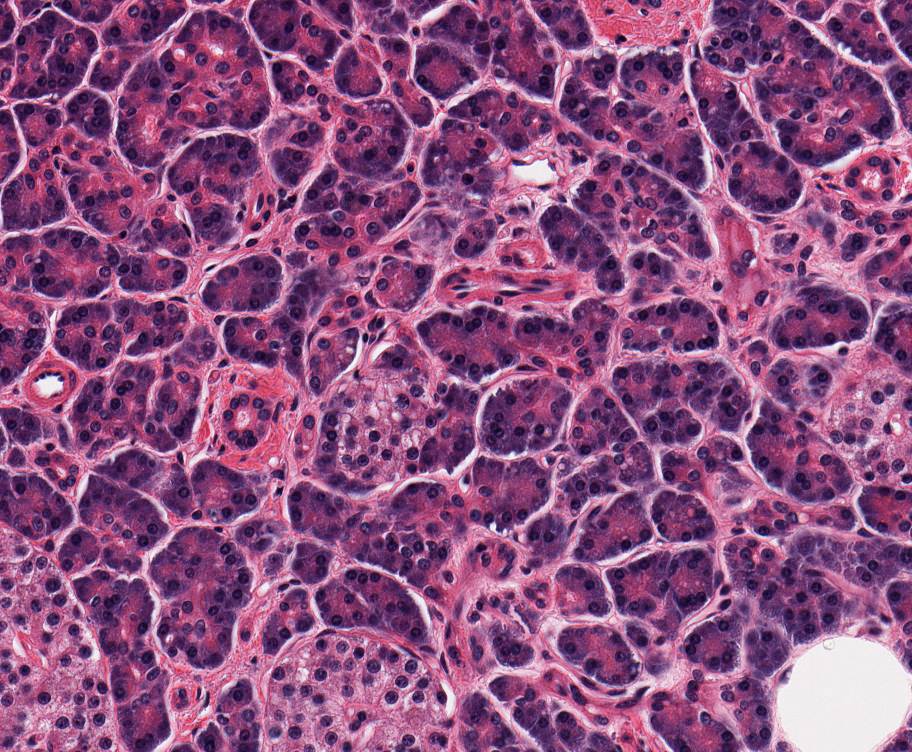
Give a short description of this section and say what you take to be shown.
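Field packed with rounded glandular acini, thin pink septa between them. Acinar cells: deep purple basal cytoplasm, pink granular cytoplasm toward acinar centre; round dark nuclei set basally. Near left edge, mid-height: small round vessel, thick pink wall, empty lumen. Tissue: pancreas.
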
